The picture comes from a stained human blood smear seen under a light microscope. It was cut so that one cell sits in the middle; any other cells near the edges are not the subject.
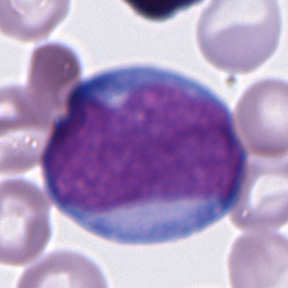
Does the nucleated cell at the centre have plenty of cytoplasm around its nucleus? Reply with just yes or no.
No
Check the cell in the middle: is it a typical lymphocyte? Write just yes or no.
no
